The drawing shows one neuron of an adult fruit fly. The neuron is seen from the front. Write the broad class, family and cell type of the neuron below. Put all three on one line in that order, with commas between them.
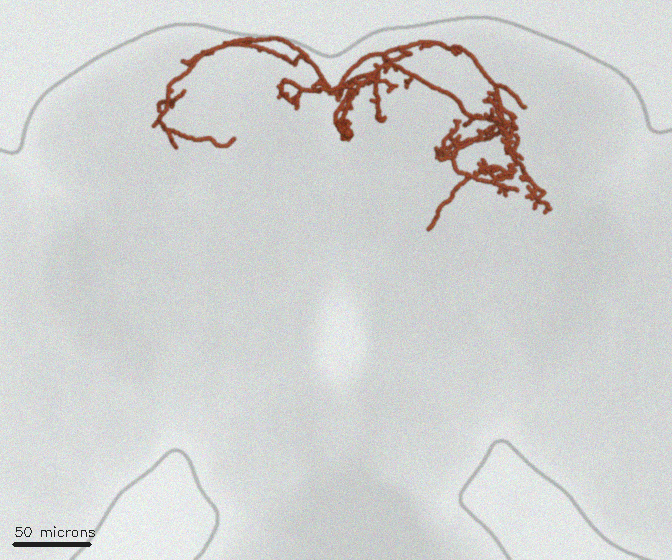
central-brain intrinsic neuron, hemilineage SMPad1, SMP719m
